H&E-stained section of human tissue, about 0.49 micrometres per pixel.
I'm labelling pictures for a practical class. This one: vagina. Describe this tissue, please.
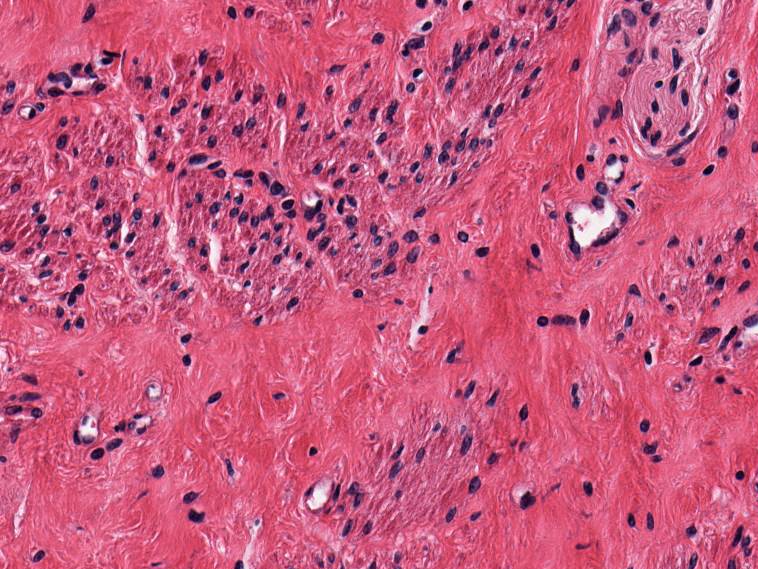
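Rounded bundles of closely packed cells, separated by dense pink stroma, lie mainly in the upper left and upper half. Their cells have oval to elongated dark nuclei in pink fibrillary cytoplasm. Small thin-walled vessels with empty white lumina are scattered throughout, one just right of centre in the upper half. In the top right corner, a small vessel's wall shows concentric layers of spindle cells.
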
